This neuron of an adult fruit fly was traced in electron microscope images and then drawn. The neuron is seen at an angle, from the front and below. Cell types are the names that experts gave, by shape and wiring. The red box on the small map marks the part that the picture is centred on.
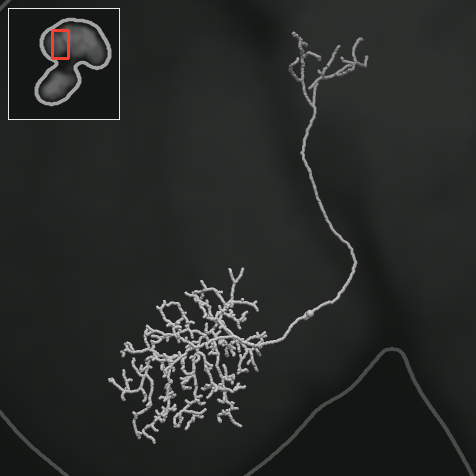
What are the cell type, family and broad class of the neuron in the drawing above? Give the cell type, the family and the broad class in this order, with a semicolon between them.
MeVP64; MeVP; visual projection neuron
